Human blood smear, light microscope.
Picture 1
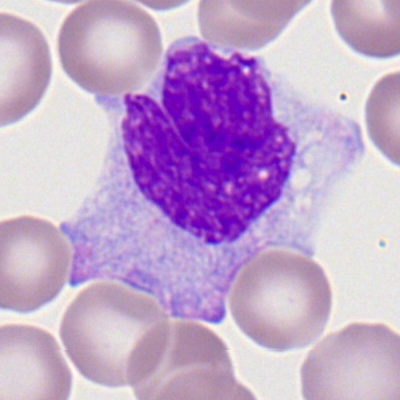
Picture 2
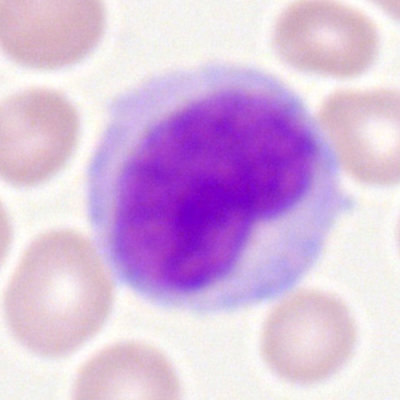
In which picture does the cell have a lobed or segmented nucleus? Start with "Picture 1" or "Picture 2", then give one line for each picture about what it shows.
Picture 1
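In picture 1: The nucleus is folded, with a cleft on its left side separating overlapping lobes.
In picture 2: The nucleus is indented on its right side, giving it a kidney-like shape.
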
